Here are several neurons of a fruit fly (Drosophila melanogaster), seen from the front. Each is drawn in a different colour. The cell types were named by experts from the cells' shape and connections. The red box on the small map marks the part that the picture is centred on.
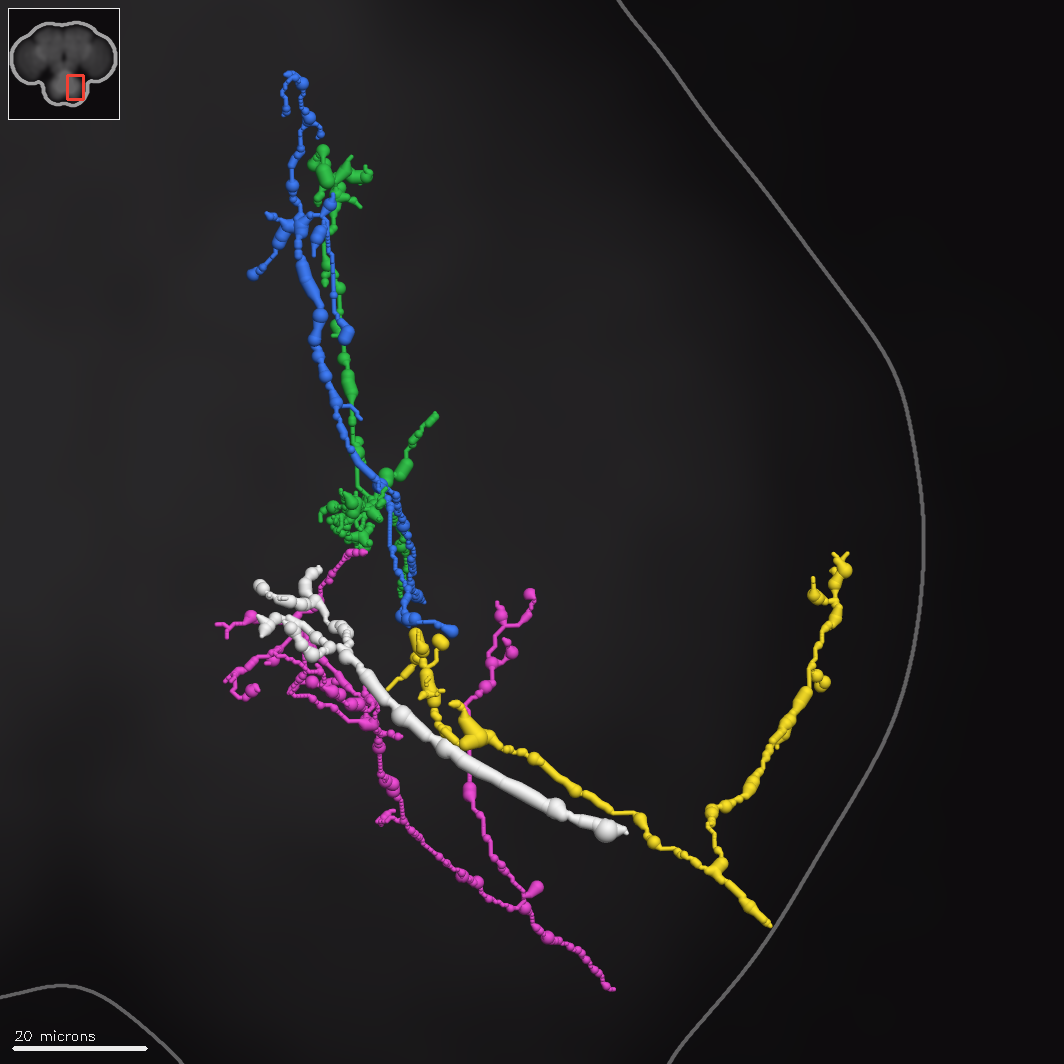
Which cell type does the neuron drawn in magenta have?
SNpp44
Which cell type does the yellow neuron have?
SNpp39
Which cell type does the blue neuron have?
SNpp50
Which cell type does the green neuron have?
SNpp41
